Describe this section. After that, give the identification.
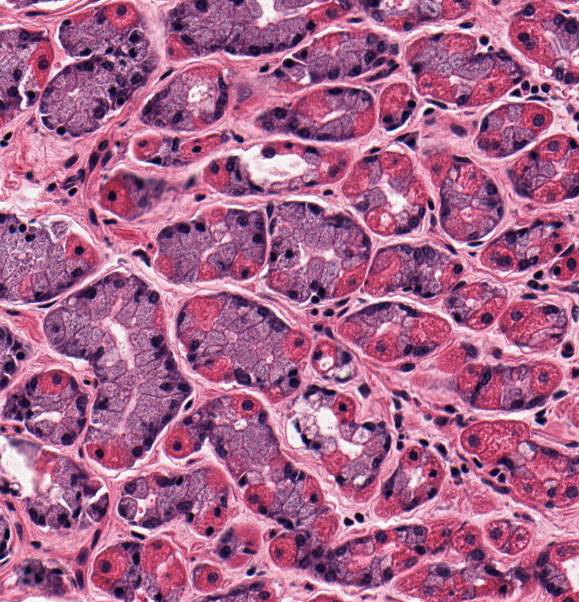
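Field filled entirely by closely packed rounded and oval glandular profiles, separated only by thin strands of stroma. Large parietal cells scattered throughout the glands: bright pink cytoplasm, round centrally placed nucleus. No fat cells anywhere. Narrow white clefts part some glands from the surrounding stroma, a shrinkage artefact. Tissue: stomach.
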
